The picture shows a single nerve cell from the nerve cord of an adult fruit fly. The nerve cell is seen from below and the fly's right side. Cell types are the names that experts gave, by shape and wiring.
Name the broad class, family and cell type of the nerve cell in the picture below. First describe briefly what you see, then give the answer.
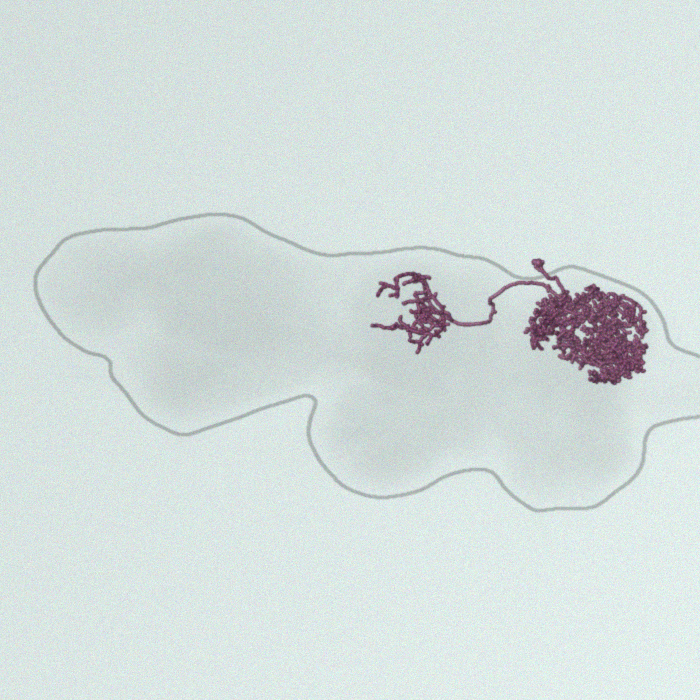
In this view it is wider than it is tall. Its broad class is nerve-cord intrinsic neuron. The family is hemilineage 19A. The cell type is IN19A006.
